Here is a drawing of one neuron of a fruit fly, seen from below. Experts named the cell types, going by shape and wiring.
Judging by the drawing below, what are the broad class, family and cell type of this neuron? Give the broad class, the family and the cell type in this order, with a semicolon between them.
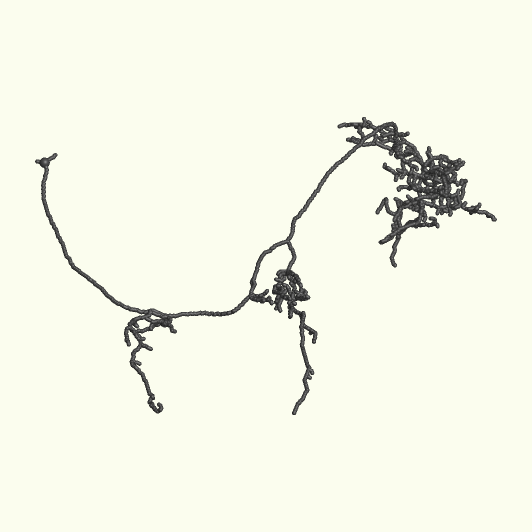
central-brain intrinsic neuron; hemilineage CREa1_ventral; mAL_m3c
